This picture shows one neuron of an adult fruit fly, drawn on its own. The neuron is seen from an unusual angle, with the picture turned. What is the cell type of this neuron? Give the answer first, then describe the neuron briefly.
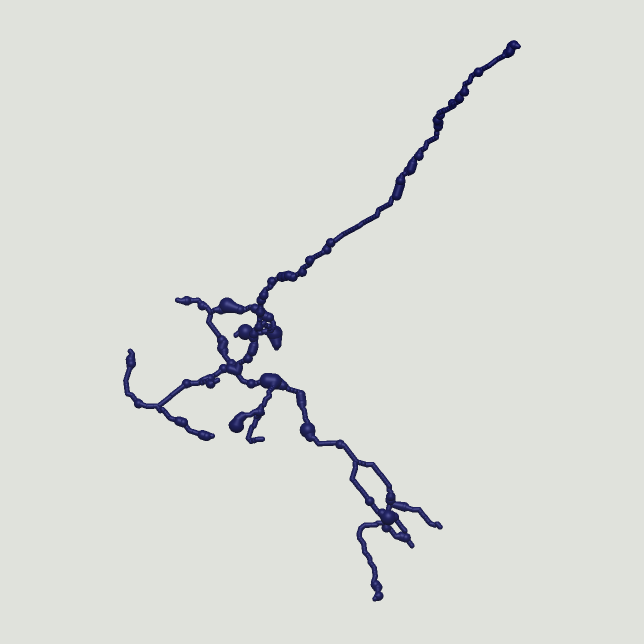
The cell type is LB3b. Its broad class is sensory neuron entering the brain. The drawing shows no cell body. In this view it is taller than it is wide.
